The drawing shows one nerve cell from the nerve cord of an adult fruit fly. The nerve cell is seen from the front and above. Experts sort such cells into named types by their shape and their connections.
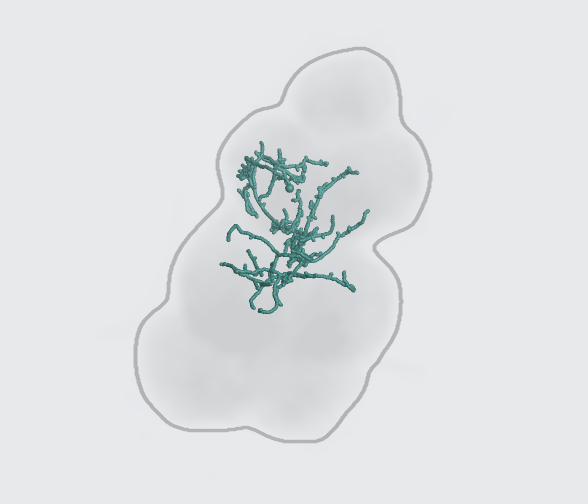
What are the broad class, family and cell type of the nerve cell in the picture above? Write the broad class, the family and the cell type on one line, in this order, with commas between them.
nerve-cord intrinsic neuron, hemilineage 18B, IN18B035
